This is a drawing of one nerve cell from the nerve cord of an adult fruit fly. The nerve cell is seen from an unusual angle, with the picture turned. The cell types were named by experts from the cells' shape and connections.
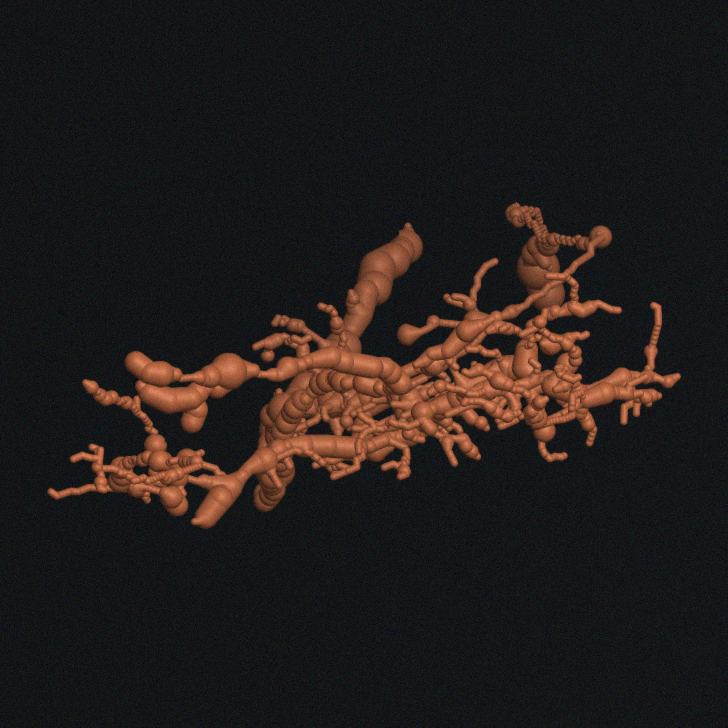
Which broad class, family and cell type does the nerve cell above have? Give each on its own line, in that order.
nerve-cord intrinsic neuron
hemilineage 21A
IN21A087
